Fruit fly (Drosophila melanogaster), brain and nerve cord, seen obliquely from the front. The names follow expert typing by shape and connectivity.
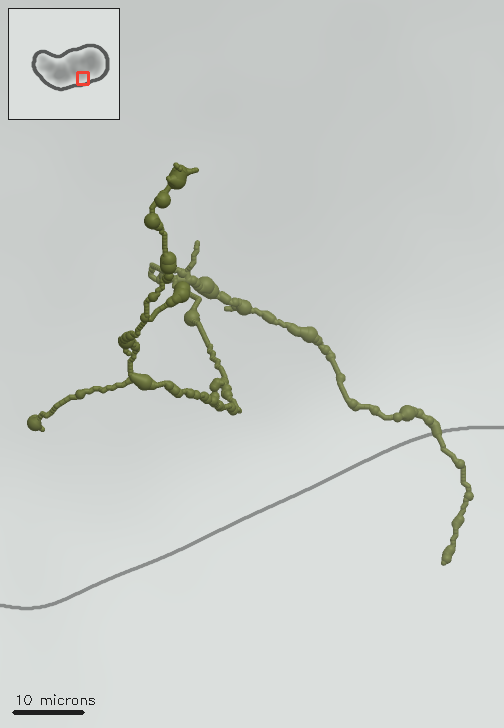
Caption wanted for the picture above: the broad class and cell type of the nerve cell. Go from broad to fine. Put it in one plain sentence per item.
A sensory neuron entering the brain, type GNG643.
